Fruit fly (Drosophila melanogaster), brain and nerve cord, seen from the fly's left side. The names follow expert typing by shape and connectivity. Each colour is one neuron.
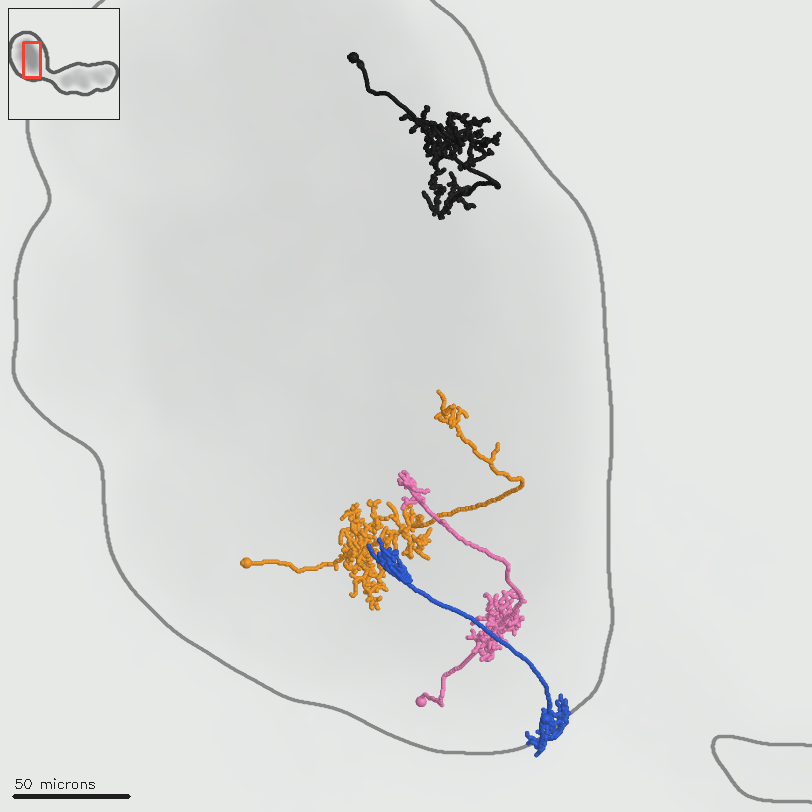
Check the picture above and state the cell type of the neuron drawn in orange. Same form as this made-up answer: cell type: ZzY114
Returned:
cell type: Tm16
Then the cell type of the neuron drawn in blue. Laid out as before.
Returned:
cell type: Tm37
